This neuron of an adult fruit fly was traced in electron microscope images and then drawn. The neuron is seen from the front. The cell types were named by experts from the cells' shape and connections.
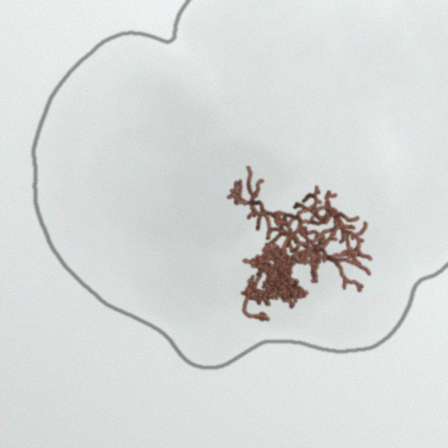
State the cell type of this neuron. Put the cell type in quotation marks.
"IN06B018"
